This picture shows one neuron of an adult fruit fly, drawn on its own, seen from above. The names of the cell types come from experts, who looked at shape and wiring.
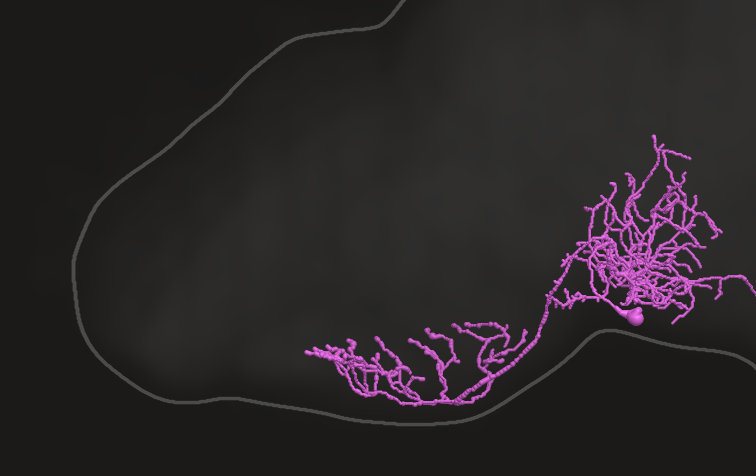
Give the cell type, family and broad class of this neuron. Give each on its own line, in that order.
LPT114
hemilineage VLPp&l1_posterior
visual centrifugal neuron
